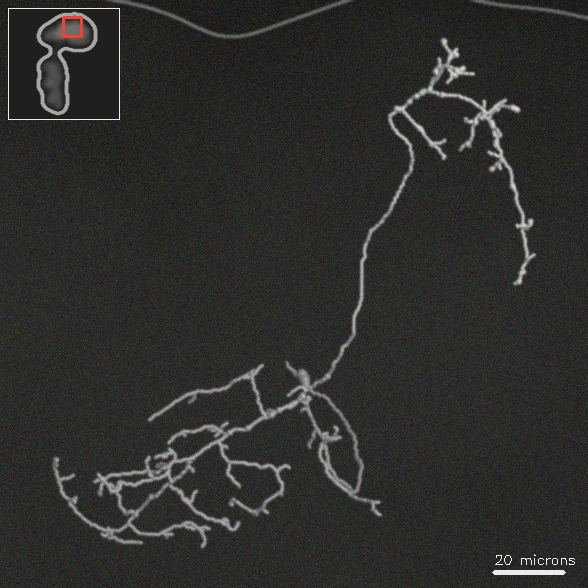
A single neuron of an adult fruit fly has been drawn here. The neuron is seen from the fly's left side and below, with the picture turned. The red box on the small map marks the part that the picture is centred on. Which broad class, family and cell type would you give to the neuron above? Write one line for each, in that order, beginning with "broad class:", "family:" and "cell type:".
broad class: central-brain intrinsic neuron
family: hemilineage SLPad1_posterior
cell type: CB1699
